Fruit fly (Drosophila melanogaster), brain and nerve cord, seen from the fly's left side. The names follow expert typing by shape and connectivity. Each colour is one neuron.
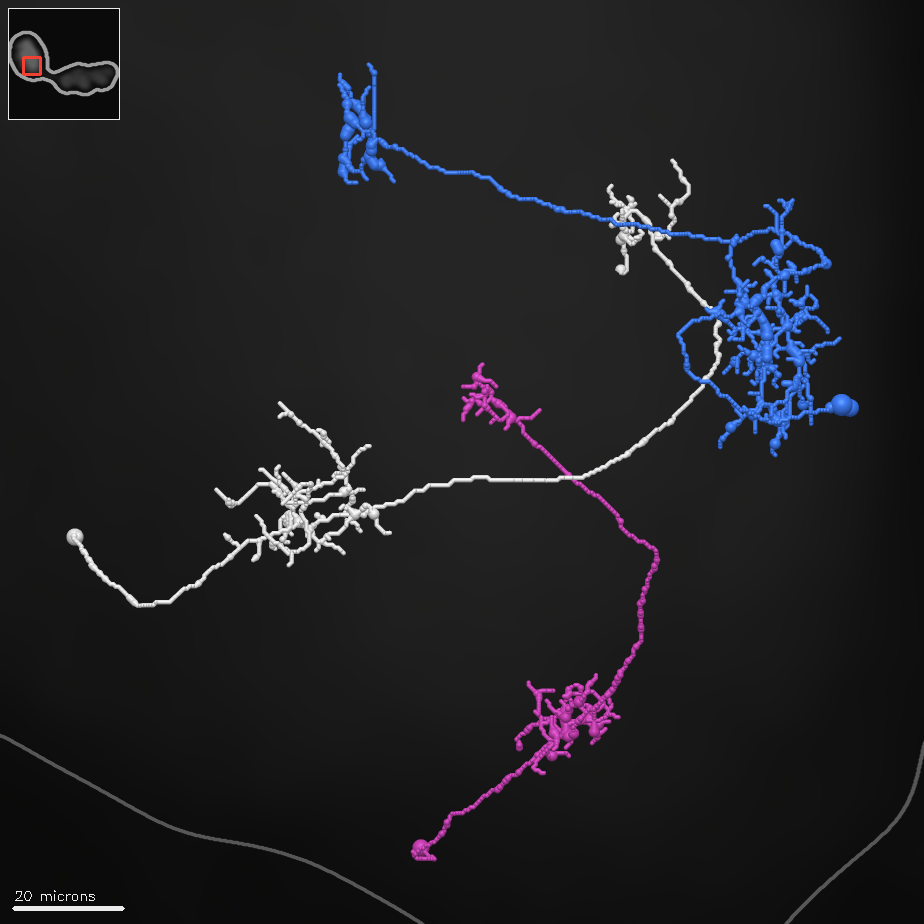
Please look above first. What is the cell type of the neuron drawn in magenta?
Tm29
